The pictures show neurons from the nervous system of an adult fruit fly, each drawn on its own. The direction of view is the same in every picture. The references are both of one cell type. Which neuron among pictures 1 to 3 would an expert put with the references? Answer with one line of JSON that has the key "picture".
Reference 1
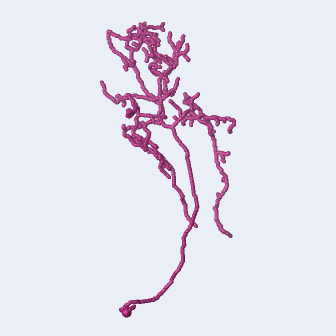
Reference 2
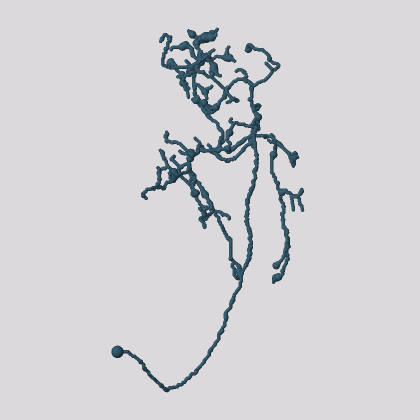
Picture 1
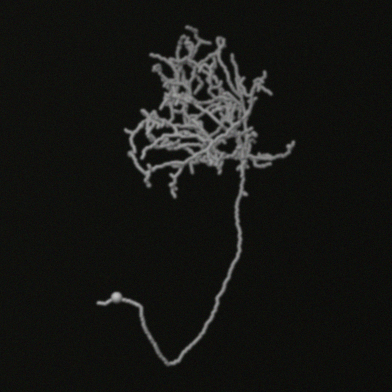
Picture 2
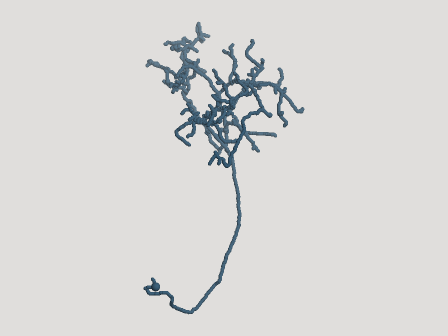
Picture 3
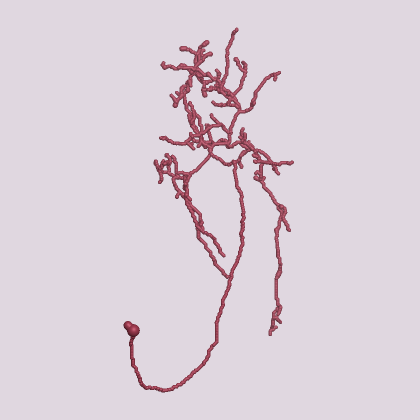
{"picture": 3}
